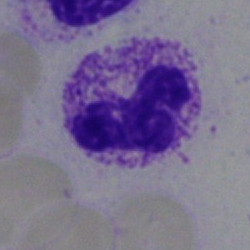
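Segmented neutrophil, the cell in the middle of a stained human bone marrow smear under the light microscope. The curved nucleus is divided into lobes that stay joined to one another and lies mainly in the lower half of the cell. Its chromatin is dense and dark purple. Many purple granules are scattered through the cytoplasm.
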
